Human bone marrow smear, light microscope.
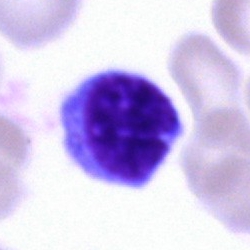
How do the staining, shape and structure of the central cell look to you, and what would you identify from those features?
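Most of the cell is taken up by the nucleus. Its chromatin is dark purple and coarsely clumped, broken by small paler patches. The cytoplasm shows neither granules nor vacuoles. This is a lymphocyte.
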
